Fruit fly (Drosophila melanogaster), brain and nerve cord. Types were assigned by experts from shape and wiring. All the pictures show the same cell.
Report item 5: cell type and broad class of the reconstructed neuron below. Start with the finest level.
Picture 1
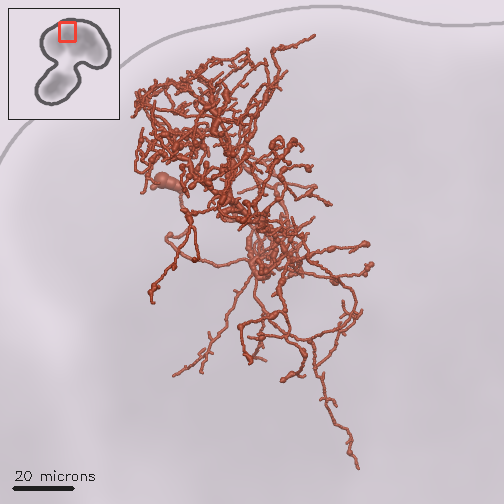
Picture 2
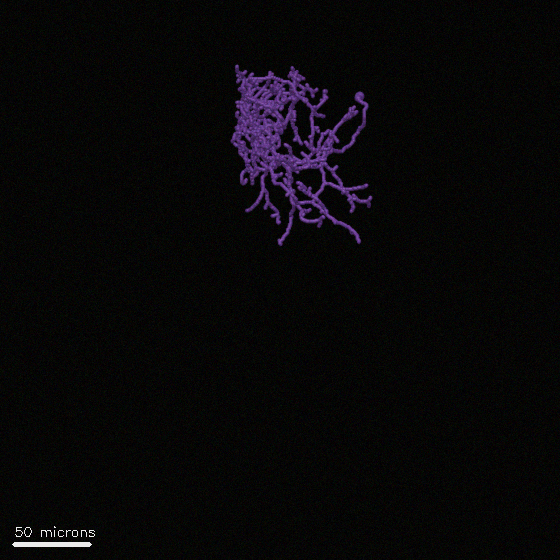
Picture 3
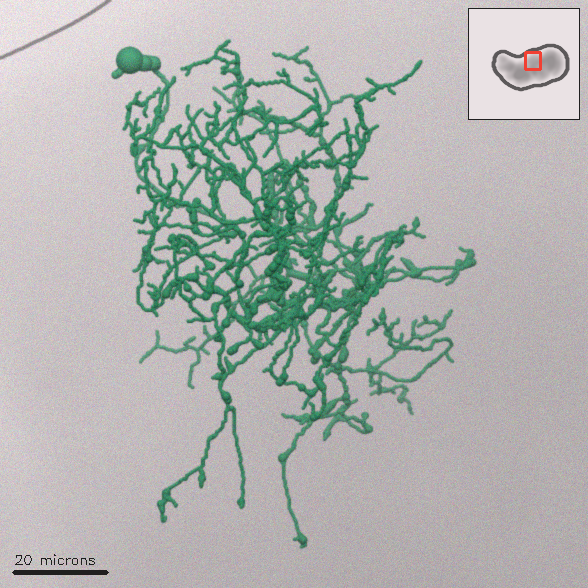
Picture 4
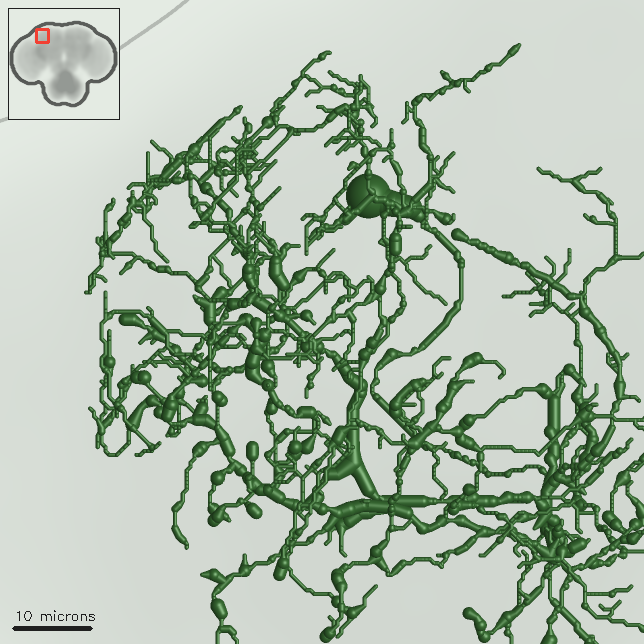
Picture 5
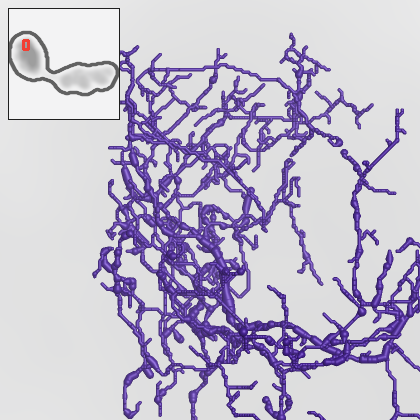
SLP379; central-brain intrinsic neuron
